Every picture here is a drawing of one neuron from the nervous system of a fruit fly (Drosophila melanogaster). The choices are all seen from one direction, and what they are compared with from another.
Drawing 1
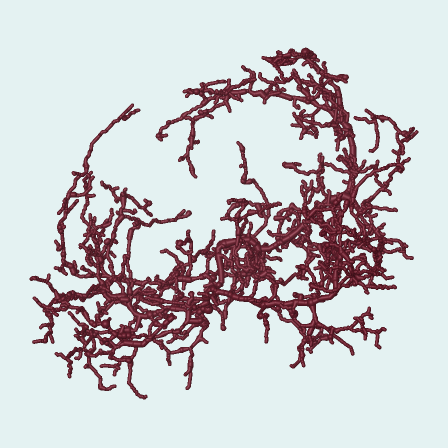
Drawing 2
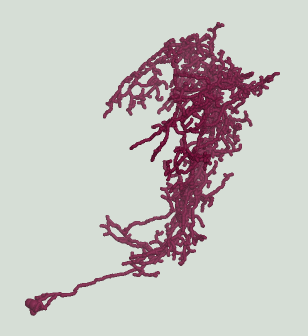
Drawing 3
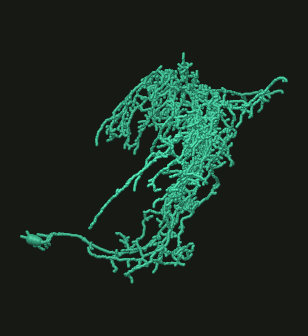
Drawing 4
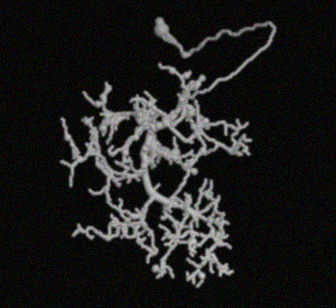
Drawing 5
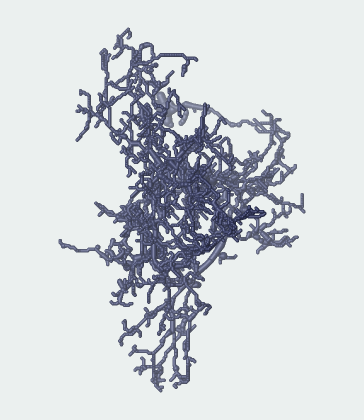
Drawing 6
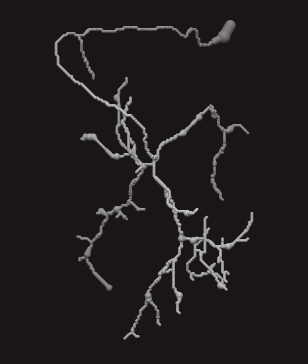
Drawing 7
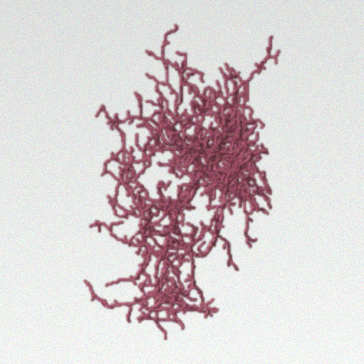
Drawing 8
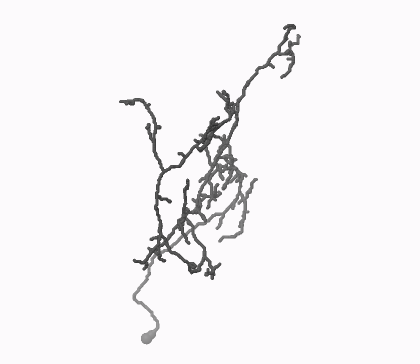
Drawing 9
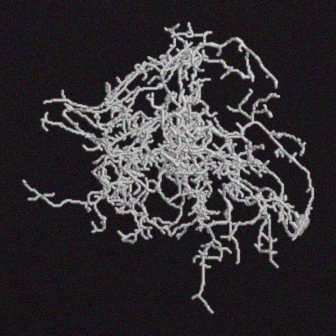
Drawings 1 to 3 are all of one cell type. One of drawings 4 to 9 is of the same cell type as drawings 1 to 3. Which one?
Drawing 5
